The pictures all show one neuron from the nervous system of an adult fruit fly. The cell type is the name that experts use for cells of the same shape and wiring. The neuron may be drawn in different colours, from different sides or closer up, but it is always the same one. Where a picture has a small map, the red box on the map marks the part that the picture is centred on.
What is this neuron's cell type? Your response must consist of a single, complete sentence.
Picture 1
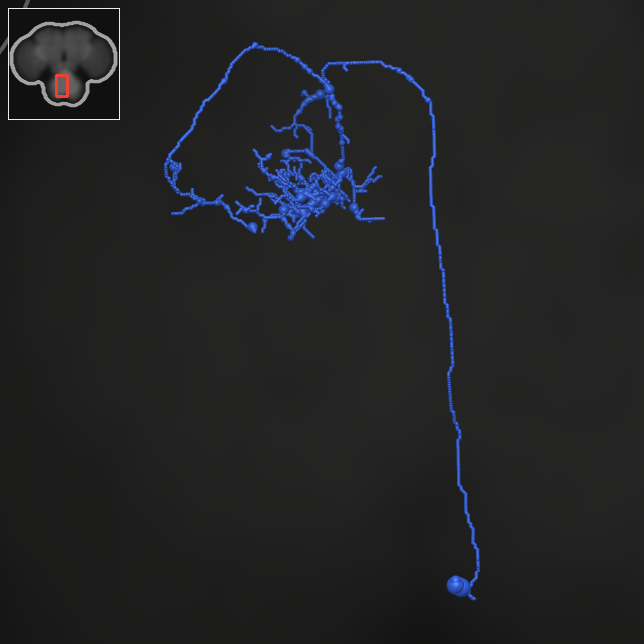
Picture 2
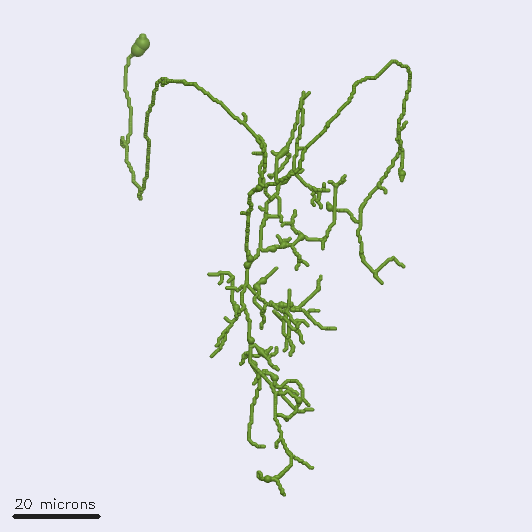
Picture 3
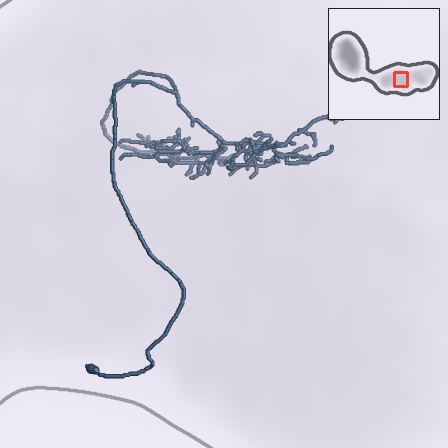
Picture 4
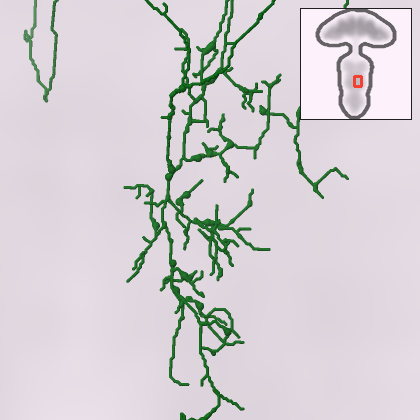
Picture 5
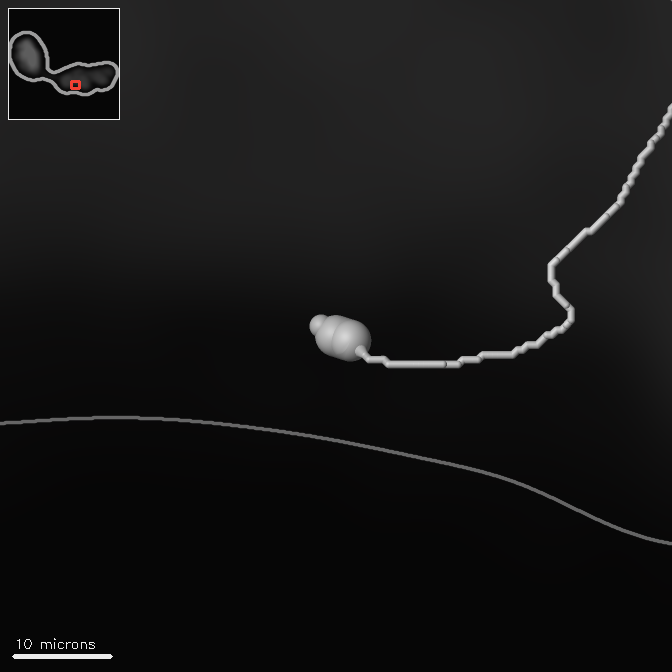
It is IN02A049 that names the cell type of this neuron.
